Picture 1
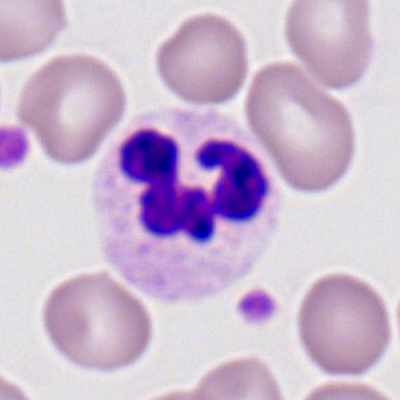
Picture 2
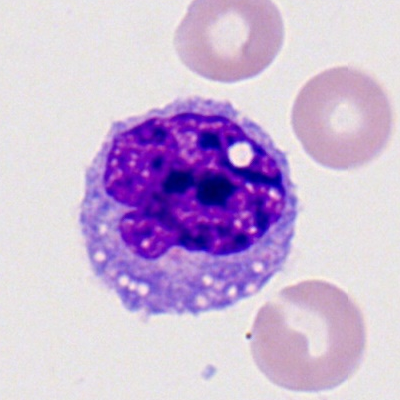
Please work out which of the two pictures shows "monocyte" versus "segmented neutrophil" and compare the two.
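Picture 1: segmented neutrophil. Picture 2: monocyte. The nucleus of the monocyte has an irregular, folded outline with indentations.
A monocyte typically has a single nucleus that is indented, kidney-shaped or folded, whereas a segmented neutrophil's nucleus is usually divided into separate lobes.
Chromatin in the segmented neutrophil is dense, clumped and dark purple; in the monocyte it is coarse, with dark clumps separated by lighter areas. No nucleoli are visible in the segmented neutrophil, whereas a single round clear spot lies over the upper right of the monocyte's nucleus. Cytoplasm in the segmented neutrophil is abundant and pale pinkish-lilac; in the monocyte it is pale greyish-lilac blue.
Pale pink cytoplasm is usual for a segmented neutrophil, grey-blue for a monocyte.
The segmented neutrophil's cytoplasm contains fine, faint lilac granules and no vacuoles; the monocyte's contains no coarse orange-red granules.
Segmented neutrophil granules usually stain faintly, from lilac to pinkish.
The outline of the segmented neutrophil is round and smooth; that of the monocyte is roughly round, with a slightly ruffled, irregular edge.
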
